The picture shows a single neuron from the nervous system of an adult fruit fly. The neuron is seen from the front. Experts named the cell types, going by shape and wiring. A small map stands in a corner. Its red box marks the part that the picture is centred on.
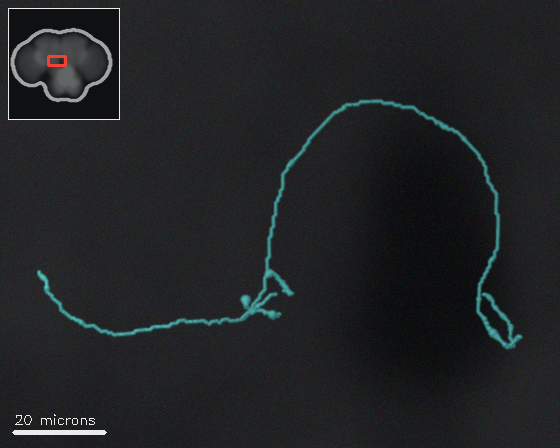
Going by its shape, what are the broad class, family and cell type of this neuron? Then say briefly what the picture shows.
It is a sensory neuron entering the brain. Its family is called class olfactory. Its cell type is ORN_VM1. No cell body is drawn. From left to right in the picture it spans about 110 microns. There are a dozen or fewer branch ends.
